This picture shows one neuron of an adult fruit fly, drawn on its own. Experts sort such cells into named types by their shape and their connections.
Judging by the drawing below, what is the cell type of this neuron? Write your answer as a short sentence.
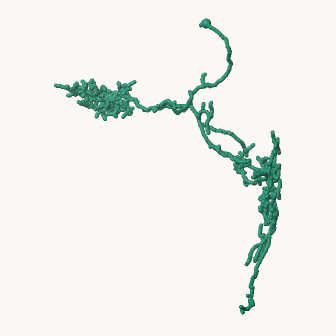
The cell type is SMP200.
